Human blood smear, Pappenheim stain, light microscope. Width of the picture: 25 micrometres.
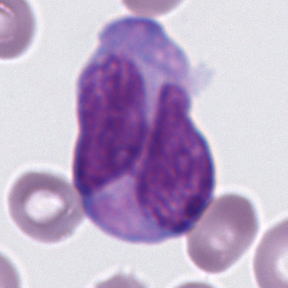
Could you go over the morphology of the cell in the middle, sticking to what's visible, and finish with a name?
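Notice the outline first: an upright oval, taller than it is wide. At its upper right edge there's a small, faint, ragged tag. The nucleus is made of two long lobes side by side, separated by a pale vertical cleft. No distinct granules show in the cytoplasm. This is an atypical promyelocyte.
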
